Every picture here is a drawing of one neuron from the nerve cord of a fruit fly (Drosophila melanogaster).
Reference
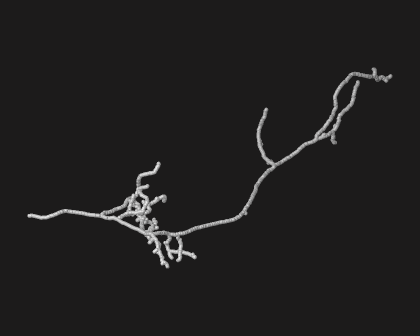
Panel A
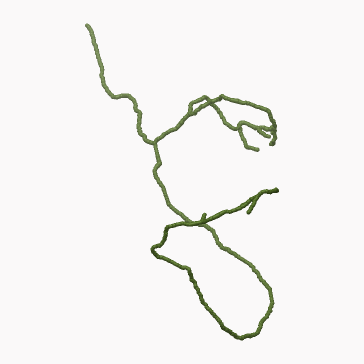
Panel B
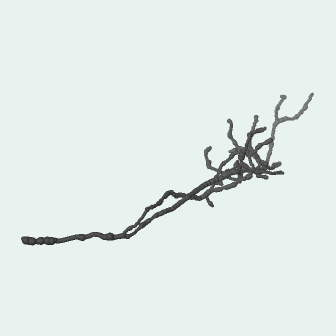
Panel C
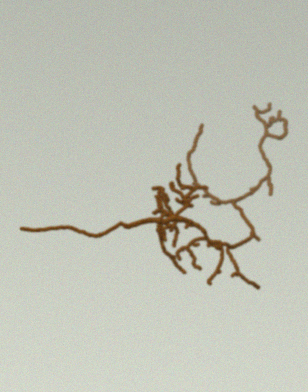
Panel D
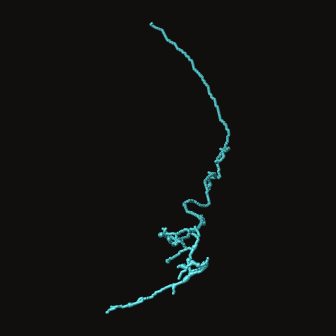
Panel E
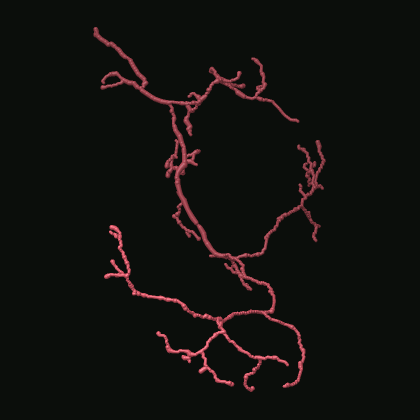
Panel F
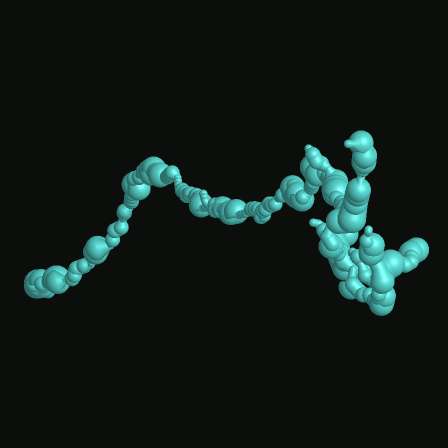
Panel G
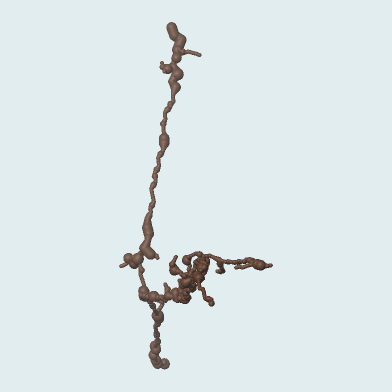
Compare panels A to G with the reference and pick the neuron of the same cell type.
Panel C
